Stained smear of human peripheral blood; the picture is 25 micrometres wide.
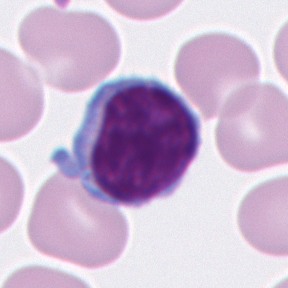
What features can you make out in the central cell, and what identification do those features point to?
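Chromatin dark purple, densely clumped. Nucleus about 10 by 9 micrometres, filling about 70% of the cell's area. Cytoplasm pale blue, a narrow crescent lying mainly on the left side of the nucleus. Small rounded bleb of cytoplasm projecting at lower left. Cell: typical lymphocyte.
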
